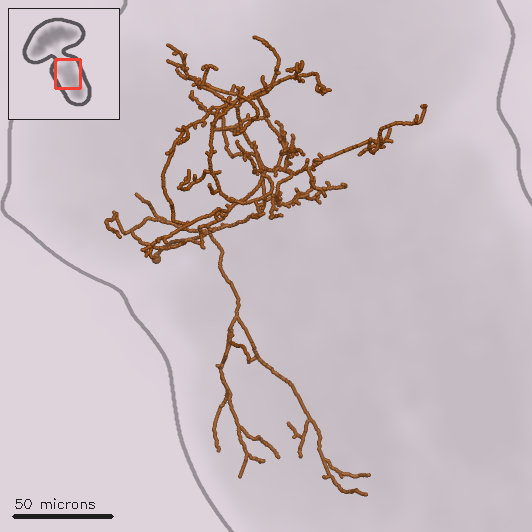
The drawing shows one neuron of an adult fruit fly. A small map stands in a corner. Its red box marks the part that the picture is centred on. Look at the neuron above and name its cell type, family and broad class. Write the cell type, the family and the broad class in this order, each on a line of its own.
IN11A008
hemilineage 11A
nerve-cord intrinsic neuron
